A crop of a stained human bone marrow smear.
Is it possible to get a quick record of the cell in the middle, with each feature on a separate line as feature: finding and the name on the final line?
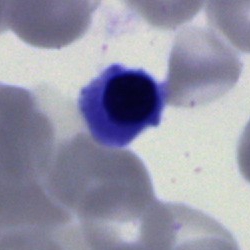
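Colour: cytoplasm deep blue
Position: nucleus off-centre towards the right
Rim: wider band of cytoplasm on the left
Nucleolus: none seen
Granules: none in the cytoplasm
Identification: erythroblast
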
